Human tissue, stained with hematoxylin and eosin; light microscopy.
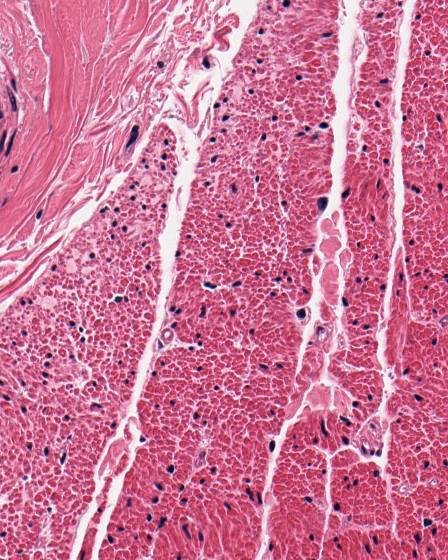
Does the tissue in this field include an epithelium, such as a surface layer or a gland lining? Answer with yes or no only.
No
